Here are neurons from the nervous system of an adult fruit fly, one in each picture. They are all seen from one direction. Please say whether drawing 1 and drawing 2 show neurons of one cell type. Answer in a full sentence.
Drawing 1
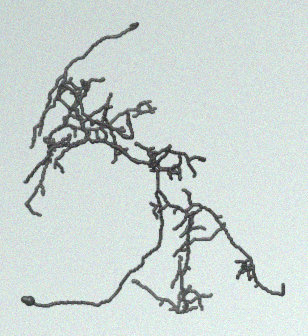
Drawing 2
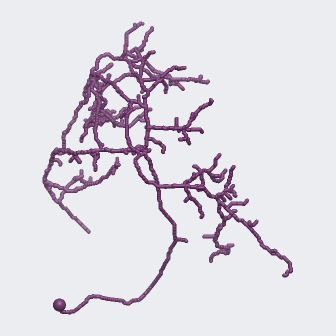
They are of the same cell type.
